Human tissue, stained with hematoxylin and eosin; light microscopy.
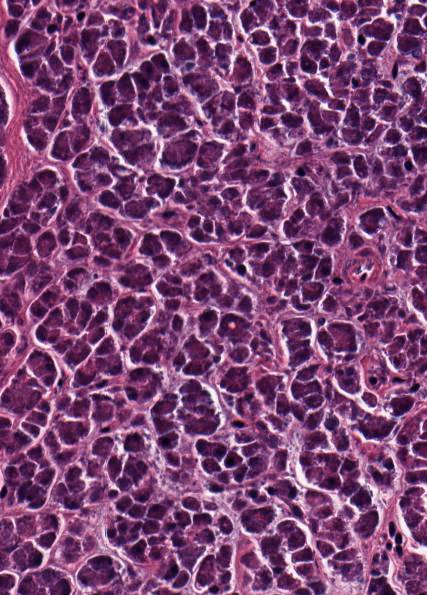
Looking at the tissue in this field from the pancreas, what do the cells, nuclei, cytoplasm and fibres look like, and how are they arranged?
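Arrangement: throughout the field, the cells sit in many small rounded nests packed closely together. Framework: a network of thin pink fibrous septa outlines the nests, and a broader band of pink fibrous tissue runs down the upper left edge. Cells: the cytoplasm within the nests is deep purple.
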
